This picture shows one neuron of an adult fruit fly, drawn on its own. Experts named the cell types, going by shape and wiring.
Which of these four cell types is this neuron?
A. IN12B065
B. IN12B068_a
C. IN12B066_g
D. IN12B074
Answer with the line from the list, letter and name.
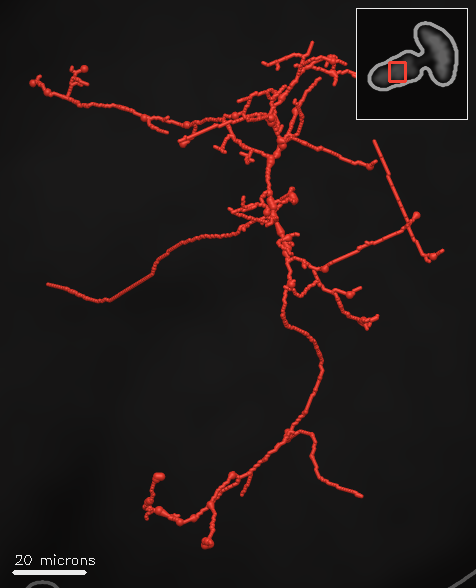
C. IN12B066_g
